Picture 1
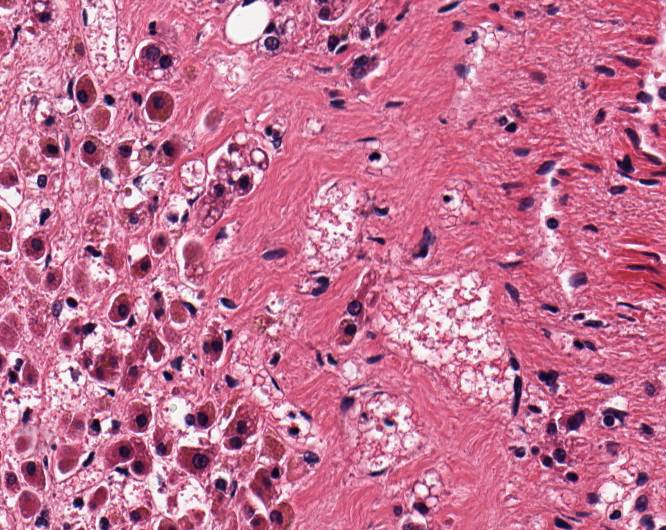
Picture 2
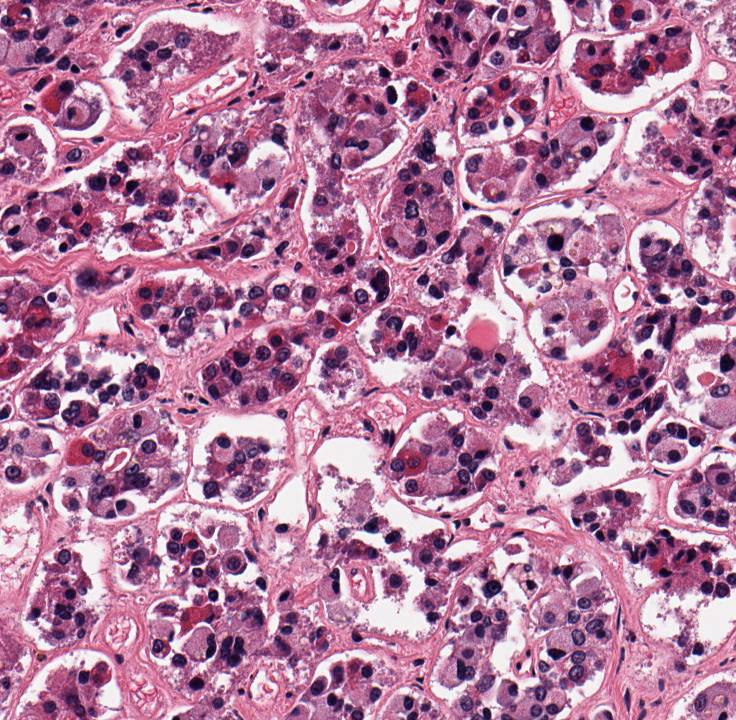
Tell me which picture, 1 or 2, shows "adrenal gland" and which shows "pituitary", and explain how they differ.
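The adrenal gland is picture 1 and the pituitary is picture 2. On the left of the adrenal gland field you've got polygonal cells with lots of eosinophilic cytoplasm and round, central nuclei. In the middle there's fibrous tissue, wavy pink collagen with scattered spindle-shaped nuclei, and clusters of cells with pale, finely vacuolated cytoplasm sit inside it. No glands or epithelium-lined lumens anywhere there. The pituitary is different throughout: cells sit in rounded nests split up by thin pink fibrous septa, and most nuclei are small, round and dark. Many of the nest cells have pale purple, granular to vacuolated cytoplasm, with intensely red cells scattered among them in nests right across the field.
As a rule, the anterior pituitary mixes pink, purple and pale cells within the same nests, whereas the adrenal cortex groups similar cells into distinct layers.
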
